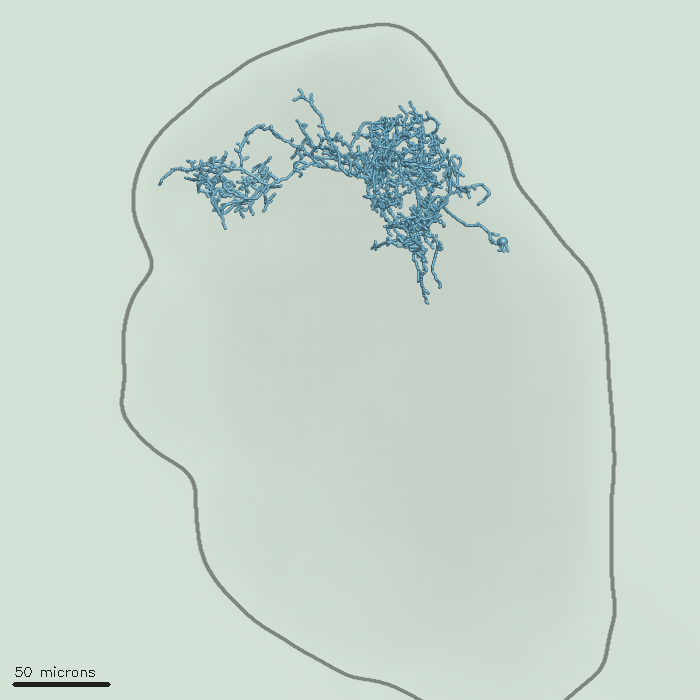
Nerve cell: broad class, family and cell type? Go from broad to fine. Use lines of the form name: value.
broad class: central-brain intrinsic neuron
family: hemilineage DM4_dorsal
cell type: LHPV10b1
